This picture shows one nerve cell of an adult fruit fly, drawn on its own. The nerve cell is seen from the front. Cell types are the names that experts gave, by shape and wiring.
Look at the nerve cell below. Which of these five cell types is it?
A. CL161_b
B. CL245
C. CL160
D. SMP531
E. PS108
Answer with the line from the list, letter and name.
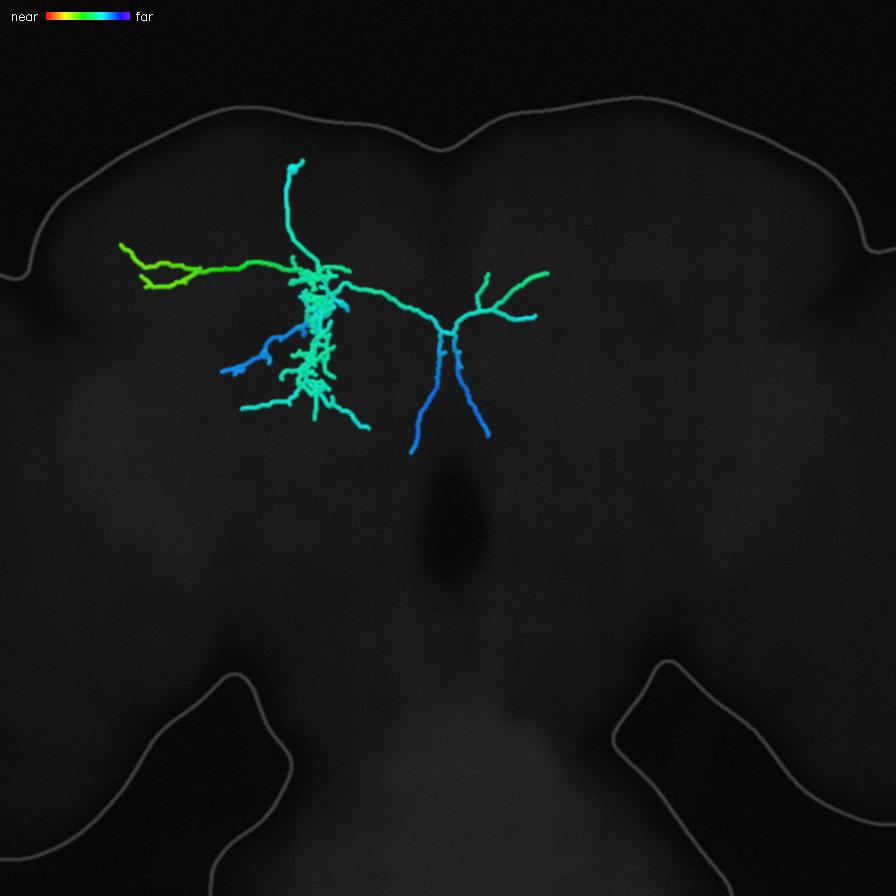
A. CL161_b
